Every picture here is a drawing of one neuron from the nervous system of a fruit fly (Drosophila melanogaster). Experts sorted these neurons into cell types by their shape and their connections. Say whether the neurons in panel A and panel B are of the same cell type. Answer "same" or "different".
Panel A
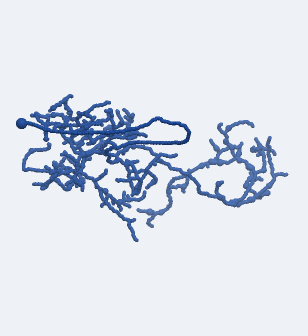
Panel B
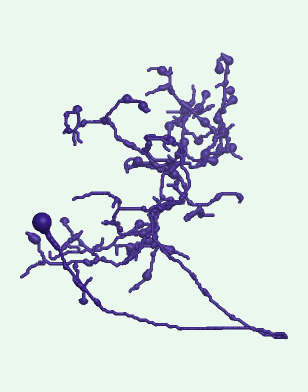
different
